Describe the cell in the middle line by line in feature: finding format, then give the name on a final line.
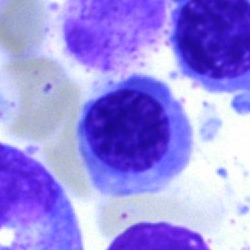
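Outline: roughly round, slightly uneven edge
Nucleus: off-centre, toward the upper left
Chromatin: dark purple, coarsely clumped
Cytoplasm: moderate blue-staining rim, wider below and to the right
Identification: erythroblast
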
